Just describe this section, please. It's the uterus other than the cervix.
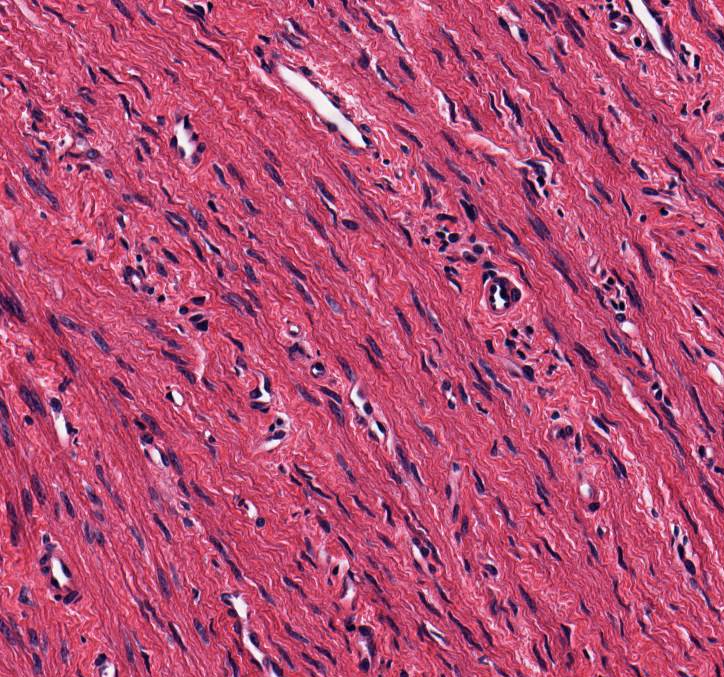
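So, the whole field is parallel bundles of fibres, running diagonally from upper left to lower right. They're strongly eosinophilic, and finely wavy along their length. The nuclei look dark, elongated and spindle-shaped, lying parallel to the fibres, and spread fairly evenly throughout.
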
